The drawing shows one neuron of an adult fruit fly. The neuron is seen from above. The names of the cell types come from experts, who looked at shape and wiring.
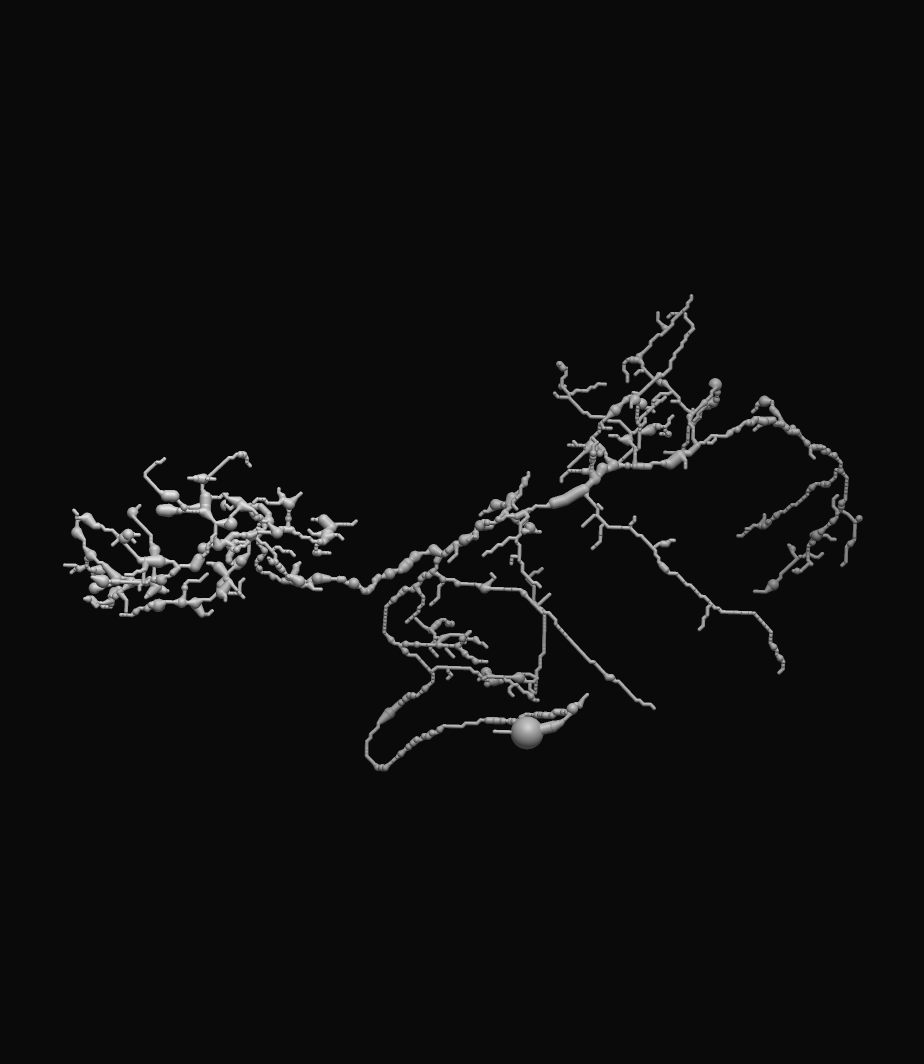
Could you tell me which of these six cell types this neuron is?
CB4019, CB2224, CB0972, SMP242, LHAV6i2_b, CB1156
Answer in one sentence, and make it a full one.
The cell type LHAV6i2_b is the type of this neuron.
